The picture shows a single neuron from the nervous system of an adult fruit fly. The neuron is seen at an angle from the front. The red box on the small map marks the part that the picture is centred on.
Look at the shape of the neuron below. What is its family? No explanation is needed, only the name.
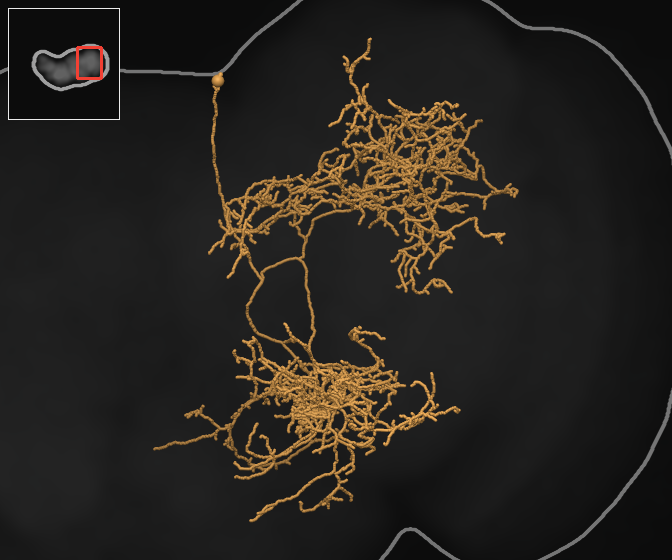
PPM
